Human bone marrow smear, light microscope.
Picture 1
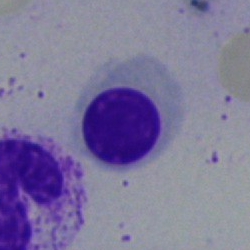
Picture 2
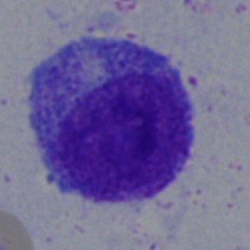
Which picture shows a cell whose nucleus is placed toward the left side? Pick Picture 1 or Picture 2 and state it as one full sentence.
In picture 1, most of the cytoplasm is found to the right of the nucleus.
